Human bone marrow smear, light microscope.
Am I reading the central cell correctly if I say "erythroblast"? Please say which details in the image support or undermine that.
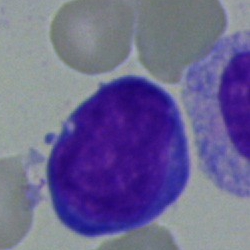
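Start with the cytoplasm: it's a scant rim of deep blue, widest along the lower edge.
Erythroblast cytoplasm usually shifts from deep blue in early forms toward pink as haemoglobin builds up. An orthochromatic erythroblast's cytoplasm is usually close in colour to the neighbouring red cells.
So that deep blue doesn't go with a late, haemoglobin-rich erythroblast. The chromatin is fine and evenly spread, with a few paler patches. There are no granules and no vacuoles in the cytoplasm. The outline is smooth and roughly oval, with a small round bleb projecting from the left edge. Putting it together, call this a proerythroblast, not an erythroblast.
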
